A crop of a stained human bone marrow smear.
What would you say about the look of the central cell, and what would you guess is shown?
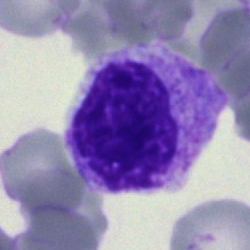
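Checking the nucleus: it sits off-centre to the left, so the rim of cytoplasm is wider on the right. Its chromatin is dark purple and clumped, with paler streaks between the clumps. Checking the cytoplasm: pale lilac, with fine purple granules scattered through it. The cell is a myelocyte.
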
